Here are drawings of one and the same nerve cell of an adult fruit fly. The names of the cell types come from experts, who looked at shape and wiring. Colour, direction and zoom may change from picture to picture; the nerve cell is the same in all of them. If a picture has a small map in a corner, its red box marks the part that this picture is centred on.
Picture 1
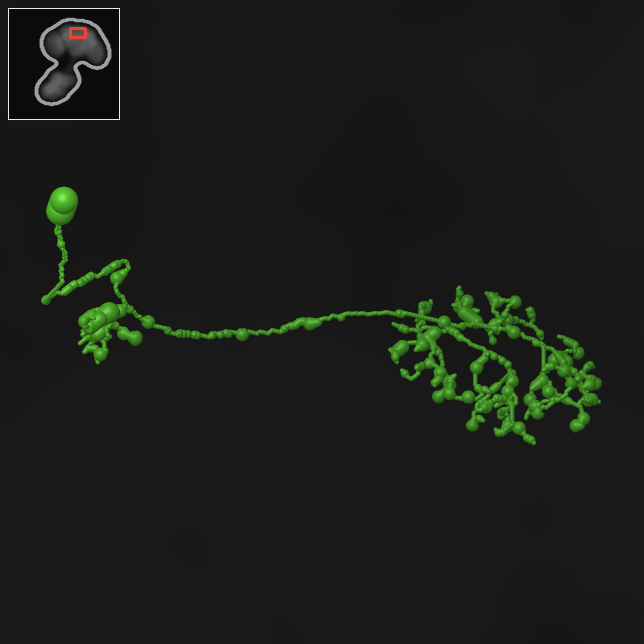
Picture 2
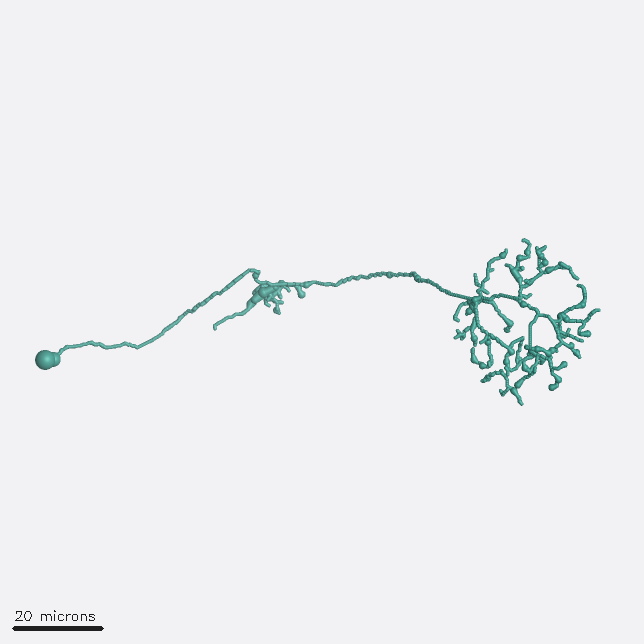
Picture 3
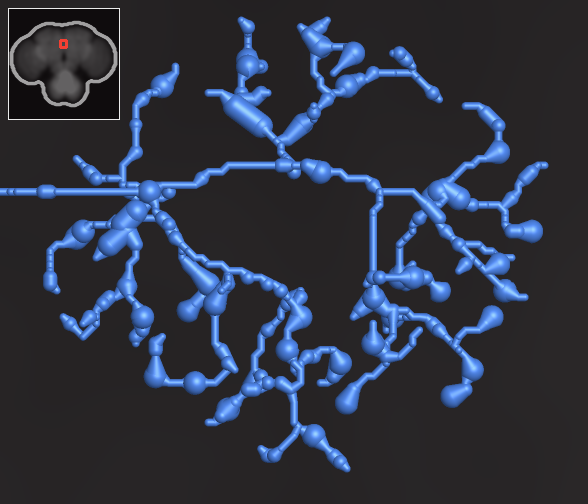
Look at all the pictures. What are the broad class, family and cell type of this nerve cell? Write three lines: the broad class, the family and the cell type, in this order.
central-brain intrinsic neuron
hemilineage EBa1
ER3a_a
